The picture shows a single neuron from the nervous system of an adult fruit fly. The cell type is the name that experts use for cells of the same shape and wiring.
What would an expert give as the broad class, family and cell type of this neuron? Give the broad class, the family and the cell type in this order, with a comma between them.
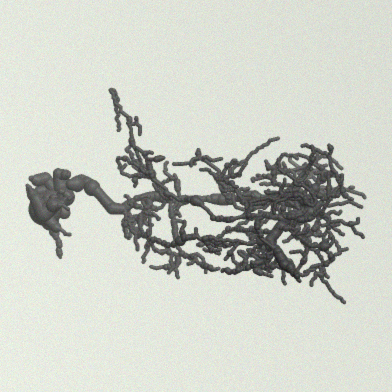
efferent neuron of the nerve cord, hemilineage 00B, EN00B027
